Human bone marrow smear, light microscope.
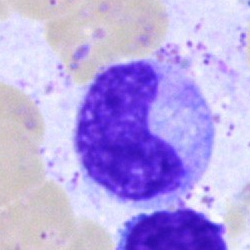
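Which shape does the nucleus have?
Kidney-shaped, with a deep notch opening to the right.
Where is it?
Over most of the left part of the cell.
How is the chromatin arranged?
Coarse and clumped, small paler spots between darker areas.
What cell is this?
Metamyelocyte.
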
